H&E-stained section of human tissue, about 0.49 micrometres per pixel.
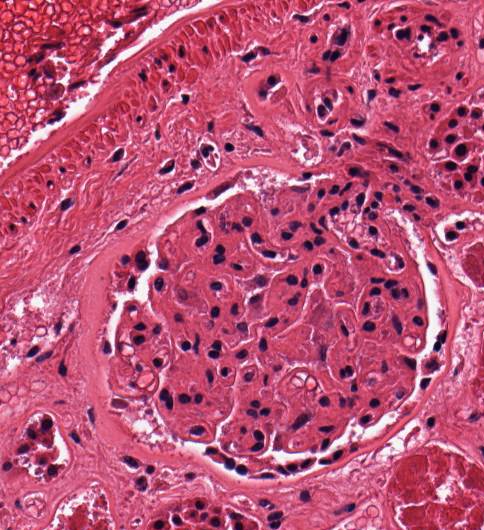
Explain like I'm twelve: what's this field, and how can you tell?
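Here we have the cortical labyrinth of the kidney. Start at the centre, where a single large rounded glomerular tuft sits. Its many dark oval to elongated nuclei crowd it and leave few open capillary lumens.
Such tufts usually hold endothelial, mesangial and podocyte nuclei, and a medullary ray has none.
Red blood cells pack the top left corner.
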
